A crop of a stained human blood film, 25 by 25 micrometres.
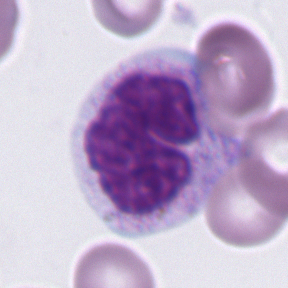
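Band neutrophil in a stained blood smear: the nucleus, about 13 by 10 micrometres, is folded, with a deep cleft coming in from its right side. The cytoplasm is pale greyish-blue and holds fine, dust-like pinkish-purple granules. Its rim is wider on the right of the nucleus than on the left.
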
